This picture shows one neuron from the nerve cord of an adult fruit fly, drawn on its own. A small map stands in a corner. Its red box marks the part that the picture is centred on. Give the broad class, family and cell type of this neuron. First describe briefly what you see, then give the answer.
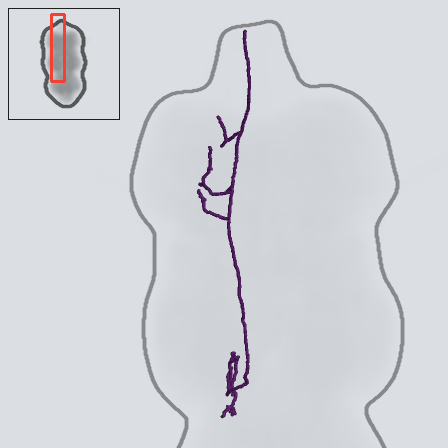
No cell body is drawn. In this view it is more than twice as tall as it is wide. Its broad class is descending neuron. Its family is DNb. It is of cell type DNb03.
